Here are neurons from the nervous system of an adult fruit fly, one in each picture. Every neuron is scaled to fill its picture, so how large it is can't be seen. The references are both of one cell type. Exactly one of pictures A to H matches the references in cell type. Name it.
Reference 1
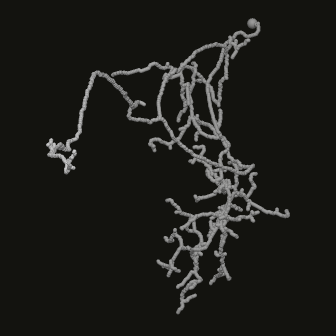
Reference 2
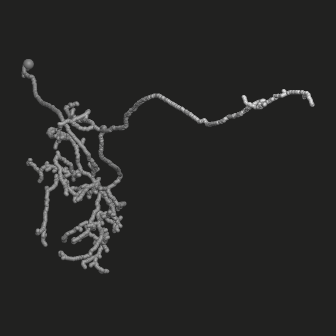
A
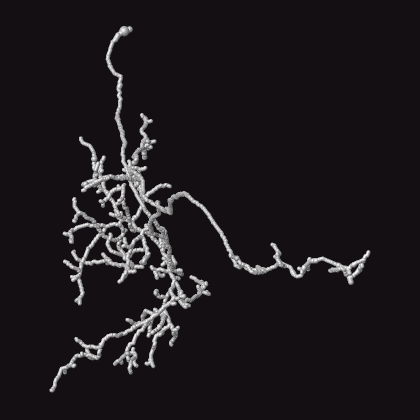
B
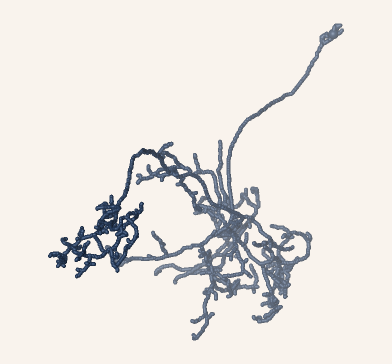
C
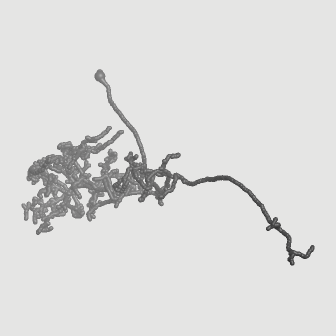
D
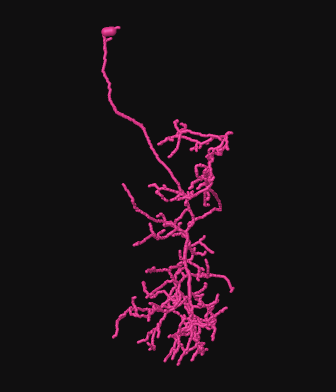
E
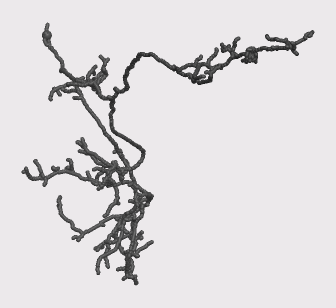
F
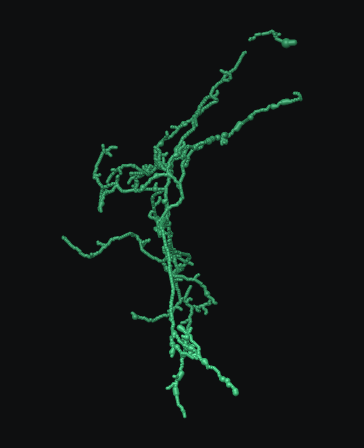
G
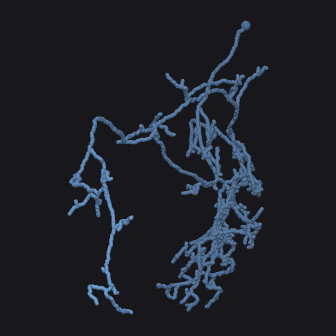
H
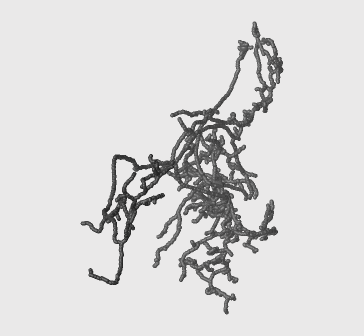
A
